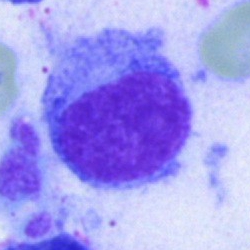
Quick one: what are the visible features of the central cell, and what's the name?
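An irregular outline, ragged and frayed along the top, bounds the cell. The nucleus is placed toward the lower right. Above it the cytoplasm forms a broad band; below it, only a thin rim. No distinct granules are seen in the cytoplasm. This is a hairy cell.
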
